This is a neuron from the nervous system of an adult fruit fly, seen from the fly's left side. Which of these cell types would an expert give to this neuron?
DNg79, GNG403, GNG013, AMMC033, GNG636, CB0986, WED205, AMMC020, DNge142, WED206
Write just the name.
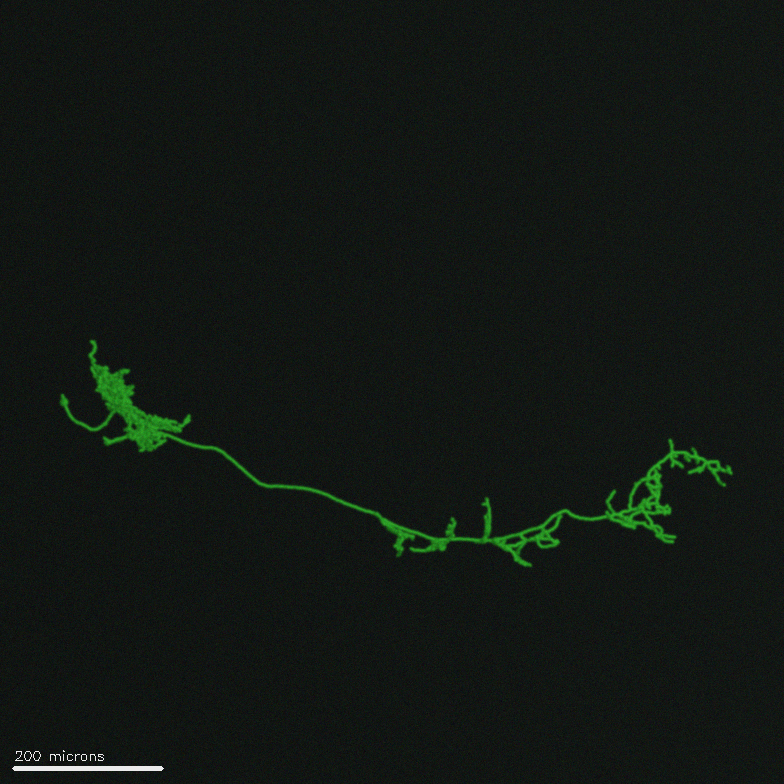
DNge142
